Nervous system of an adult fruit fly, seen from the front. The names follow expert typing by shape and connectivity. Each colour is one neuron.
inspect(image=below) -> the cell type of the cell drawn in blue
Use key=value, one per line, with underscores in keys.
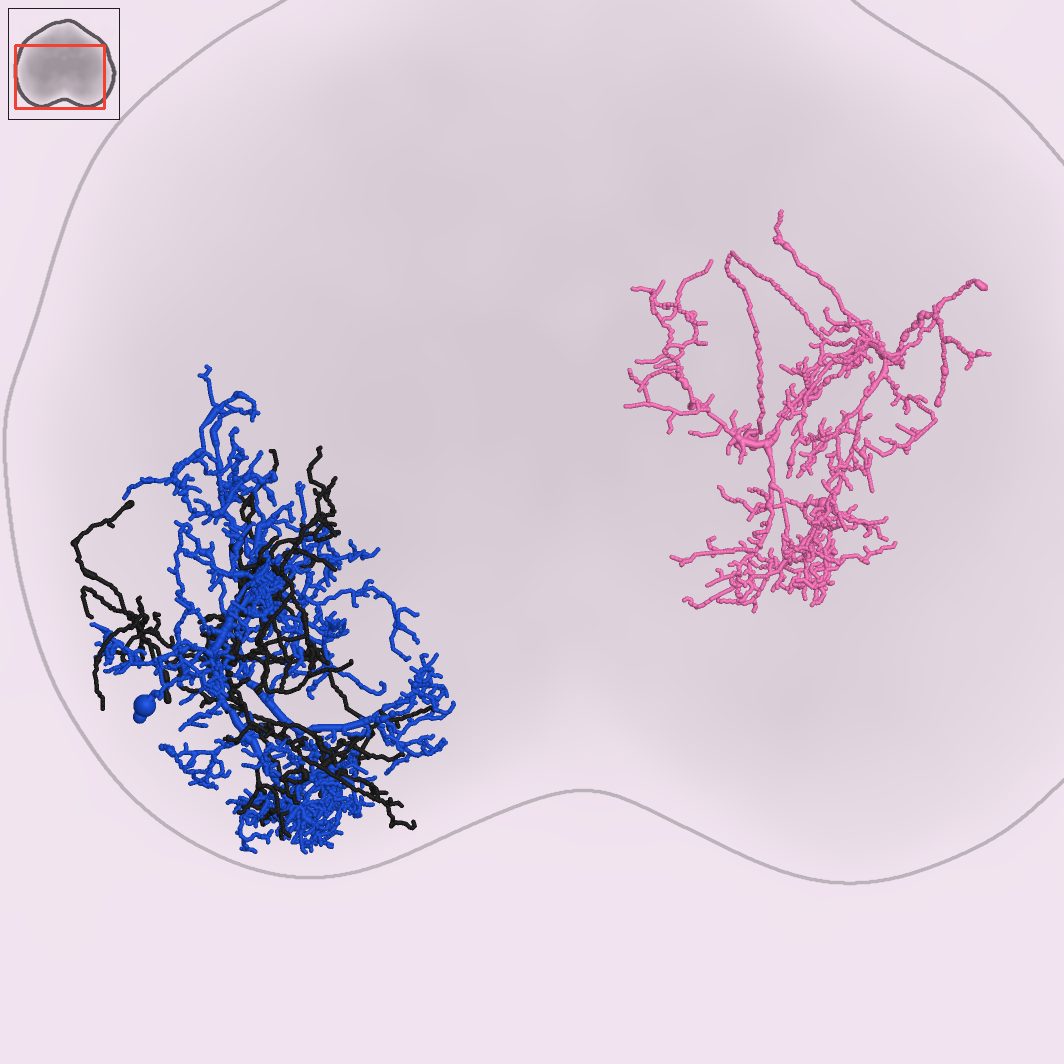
cell_type=IN20A.22A006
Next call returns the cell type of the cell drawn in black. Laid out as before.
cell_type=IN20A.22A037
